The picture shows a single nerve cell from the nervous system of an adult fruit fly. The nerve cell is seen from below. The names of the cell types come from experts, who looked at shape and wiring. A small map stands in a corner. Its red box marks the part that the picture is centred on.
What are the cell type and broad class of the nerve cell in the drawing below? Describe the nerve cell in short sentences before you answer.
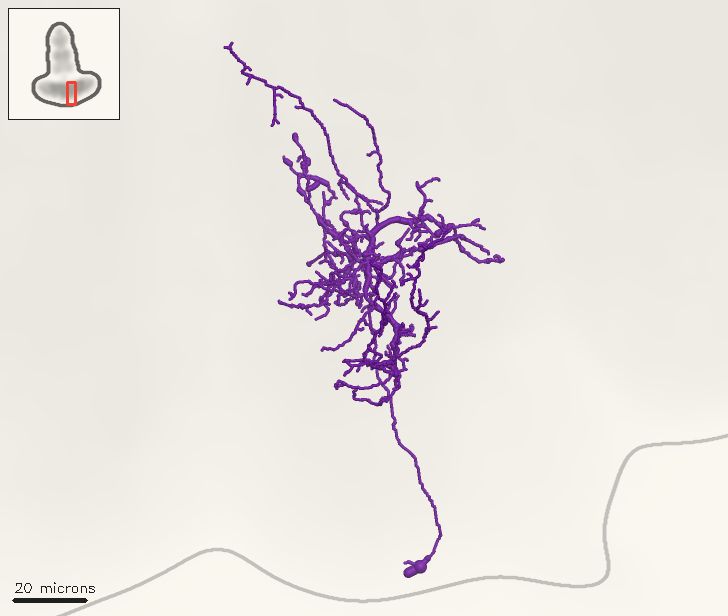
The cell body is at the bottom of the picture. From top to bottom in the picture it spans about 150 microns. The picture shows dozens of branch ends. It is of cell type VES094. This is a central-brain intrinsic neuron.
